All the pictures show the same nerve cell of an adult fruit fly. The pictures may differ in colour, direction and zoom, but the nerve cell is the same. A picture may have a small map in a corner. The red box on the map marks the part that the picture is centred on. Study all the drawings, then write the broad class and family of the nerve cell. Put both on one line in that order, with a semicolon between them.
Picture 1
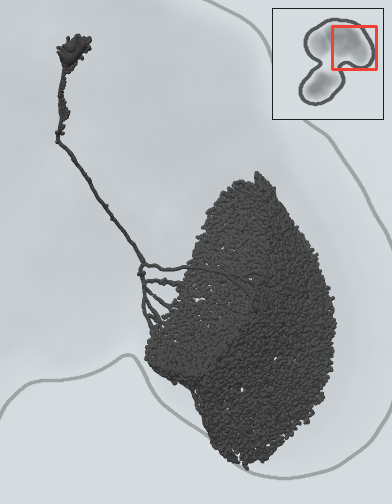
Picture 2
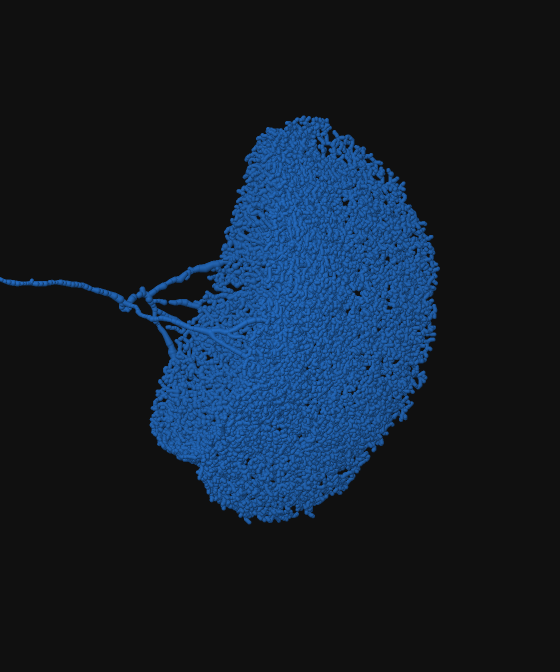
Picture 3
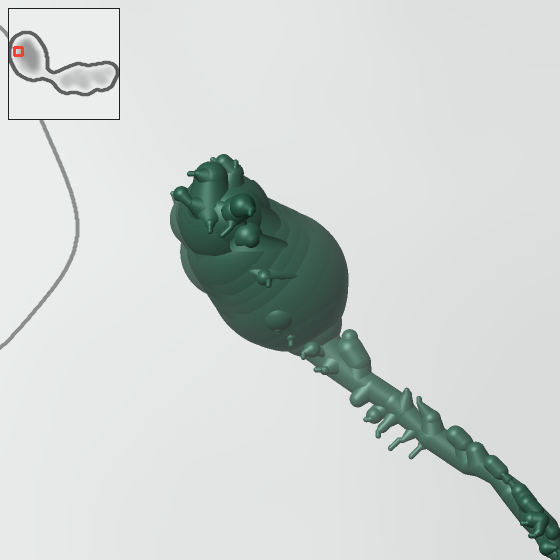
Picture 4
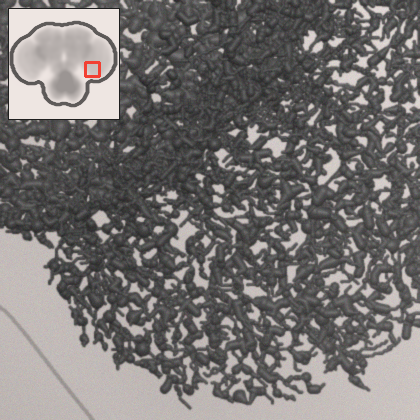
optic-lobe intrinsic neuron; CT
